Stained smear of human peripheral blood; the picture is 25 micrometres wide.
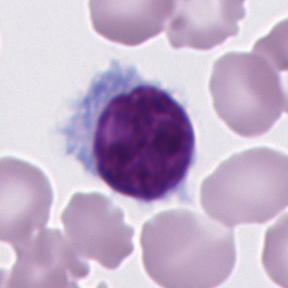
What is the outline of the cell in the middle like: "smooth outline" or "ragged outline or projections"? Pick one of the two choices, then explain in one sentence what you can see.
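Ragged outline or projections. Fine hair-like projections fringe the upper-left edge of the cytoplasm.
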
